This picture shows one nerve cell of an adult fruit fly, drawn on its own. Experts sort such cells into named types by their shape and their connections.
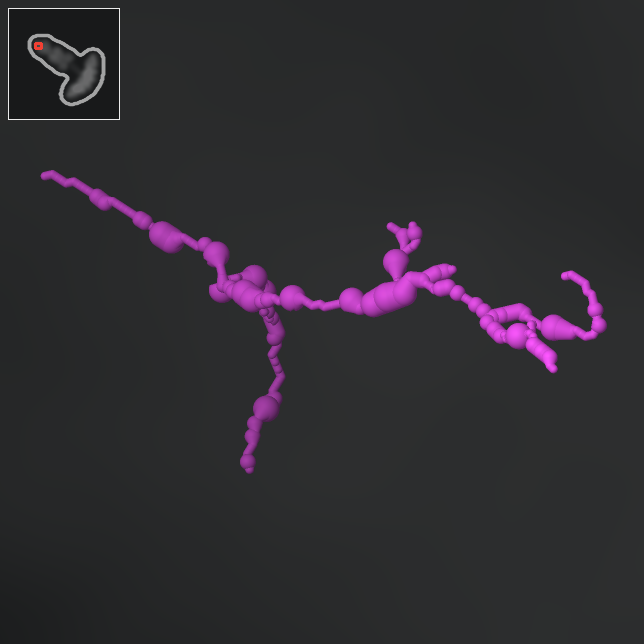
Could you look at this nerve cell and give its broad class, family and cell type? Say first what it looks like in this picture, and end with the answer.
It is in the nerve cord and does not reach the brain. The drawing shows no cell body. It has a dozen or fewer branch ends. It is a sensory neuron entering the nerve cord. The name of its family is class mechanosensory tactile. Its cell type is SNta38.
